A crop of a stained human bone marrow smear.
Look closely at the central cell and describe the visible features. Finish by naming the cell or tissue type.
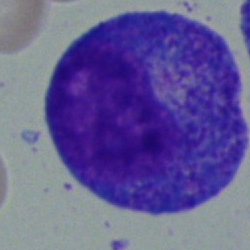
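The outline of the cell is round except for a shallow notch on the right edge. Its chromatin is dark purple and finely textured, not coarsely clumped. A paler bluish-purple zone of cytoplasm lies in the upper right of the cell, and no clear vacuoles are seen within it. The cell is a promyelocyte.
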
